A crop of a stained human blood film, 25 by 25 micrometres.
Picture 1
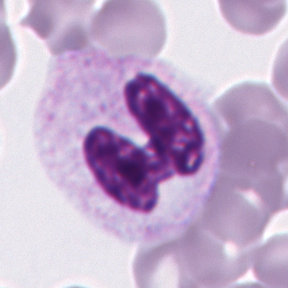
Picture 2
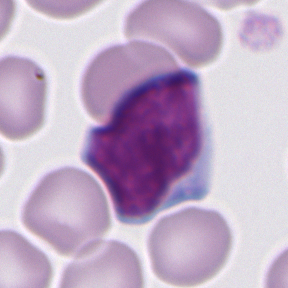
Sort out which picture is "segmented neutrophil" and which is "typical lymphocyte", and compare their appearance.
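Segmented neutrophil in picture 1; typical lymphocyte in picture 2. Outline: round and smooth-edged in 1; irregular and angular in 2. Chromatin: dark purple, coarsely clumped in both.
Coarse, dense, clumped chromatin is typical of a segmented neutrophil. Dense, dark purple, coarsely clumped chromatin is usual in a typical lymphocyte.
Nucleus in 2: a single unlobed mass filling most of the cell.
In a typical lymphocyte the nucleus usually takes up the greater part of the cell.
No nucleoli visible in 1.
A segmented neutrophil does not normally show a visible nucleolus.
Cytoplasm: abundant, pale pink in 1; pale blue in 2. Granules: fine, lilac, evenly scattered in 1; none visible in 2.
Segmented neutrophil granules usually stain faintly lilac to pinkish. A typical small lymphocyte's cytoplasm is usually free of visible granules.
No vacuoles in 1. A red cell presses against the upper left of 2.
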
